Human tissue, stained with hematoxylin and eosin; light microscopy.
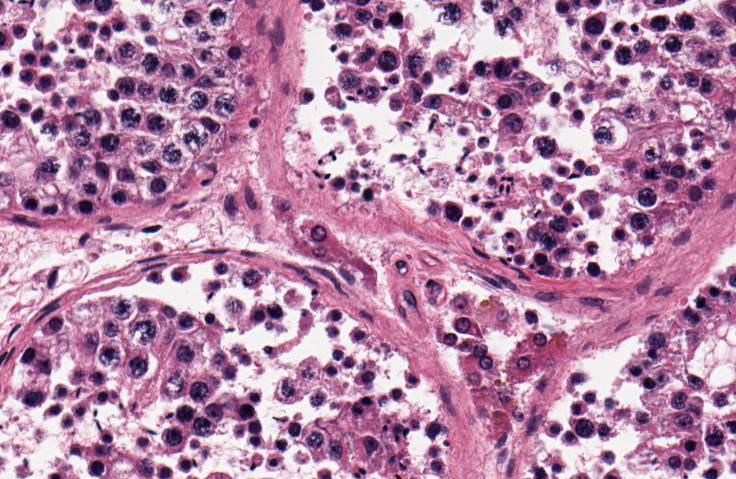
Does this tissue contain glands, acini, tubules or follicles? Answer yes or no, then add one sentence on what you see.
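Yes. Four rounded tubule cross-sections fill the field, one in each corner, separated by branching bands of pink connective tissue that meet near the centre.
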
